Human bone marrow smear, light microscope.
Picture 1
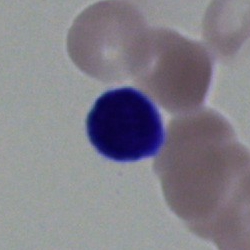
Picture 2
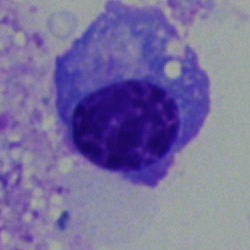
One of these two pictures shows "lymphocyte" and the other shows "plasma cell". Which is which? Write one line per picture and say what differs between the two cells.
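Picture 1: lymphocyte. The dark nuclear mass fills almost the whole cell.
Picture 2: plasma cell. The cytoplasm is abundant, covering an area larger than the nucleus.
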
